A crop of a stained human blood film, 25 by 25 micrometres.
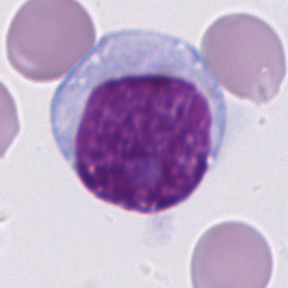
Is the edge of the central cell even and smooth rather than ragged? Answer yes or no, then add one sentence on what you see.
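Yes. The cell outline is smooth and roughly round.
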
